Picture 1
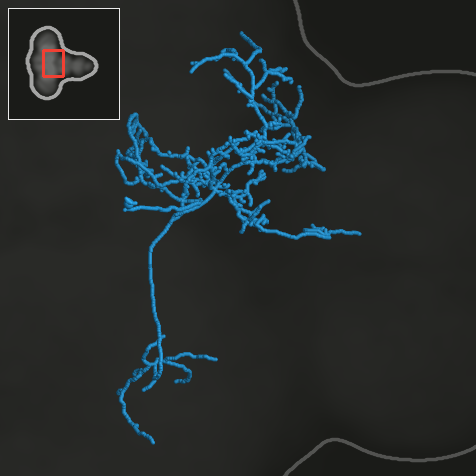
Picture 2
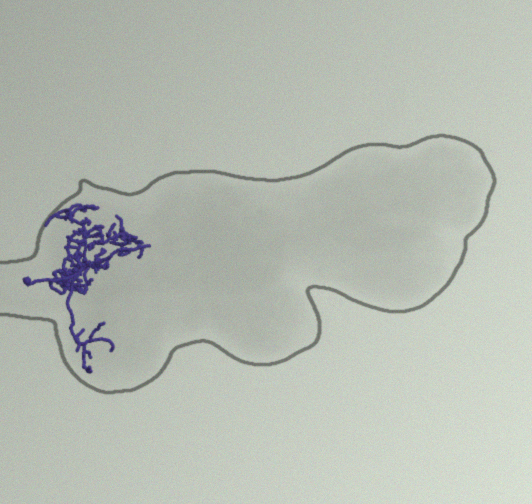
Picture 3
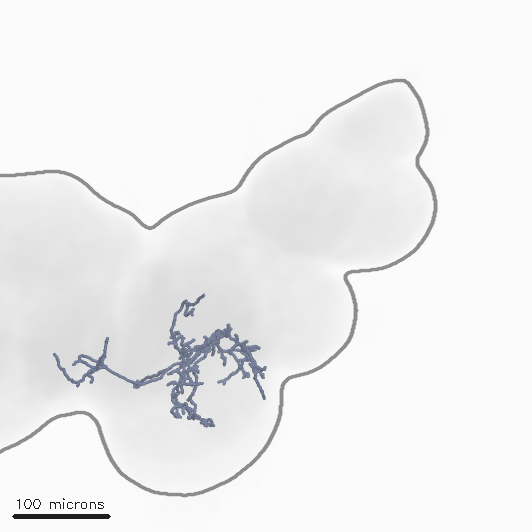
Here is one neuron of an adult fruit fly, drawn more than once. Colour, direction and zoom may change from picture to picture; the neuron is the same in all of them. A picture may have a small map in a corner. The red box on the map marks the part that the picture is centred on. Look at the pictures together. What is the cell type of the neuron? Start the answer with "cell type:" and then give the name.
cell type: IN01A041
